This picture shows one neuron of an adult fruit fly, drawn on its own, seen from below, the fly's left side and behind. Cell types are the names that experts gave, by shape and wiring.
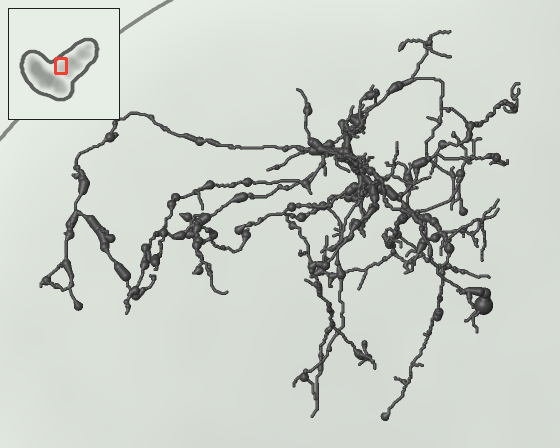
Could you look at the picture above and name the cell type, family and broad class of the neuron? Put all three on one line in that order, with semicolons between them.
IN04B070; hemilineage 04B; nerve-cord intrinsic neuron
